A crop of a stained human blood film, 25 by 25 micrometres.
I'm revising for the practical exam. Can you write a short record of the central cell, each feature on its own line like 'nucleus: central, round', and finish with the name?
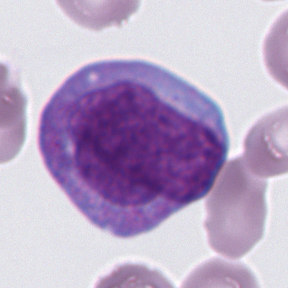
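Size: about 16 micrometres across
Nucleus: large, irregular, filling most of the cell
Position: off-centre to the right, close to the cell edge there
Granules: fine dusting, small, purplish
Vacuole: small, clear, near the top
Cell: atypical promyelocyte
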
